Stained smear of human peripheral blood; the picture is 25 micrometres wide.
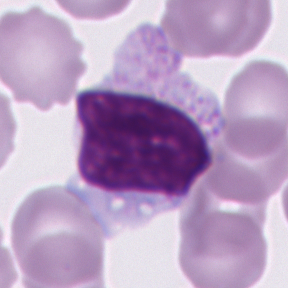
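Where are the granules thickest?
Above and to the right of the nucleus.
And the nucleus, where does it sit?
Off-centre, close to the left edge of the cell; the pale lilac-blue cytoplasm is widest above it.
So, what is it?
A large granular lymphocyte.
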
